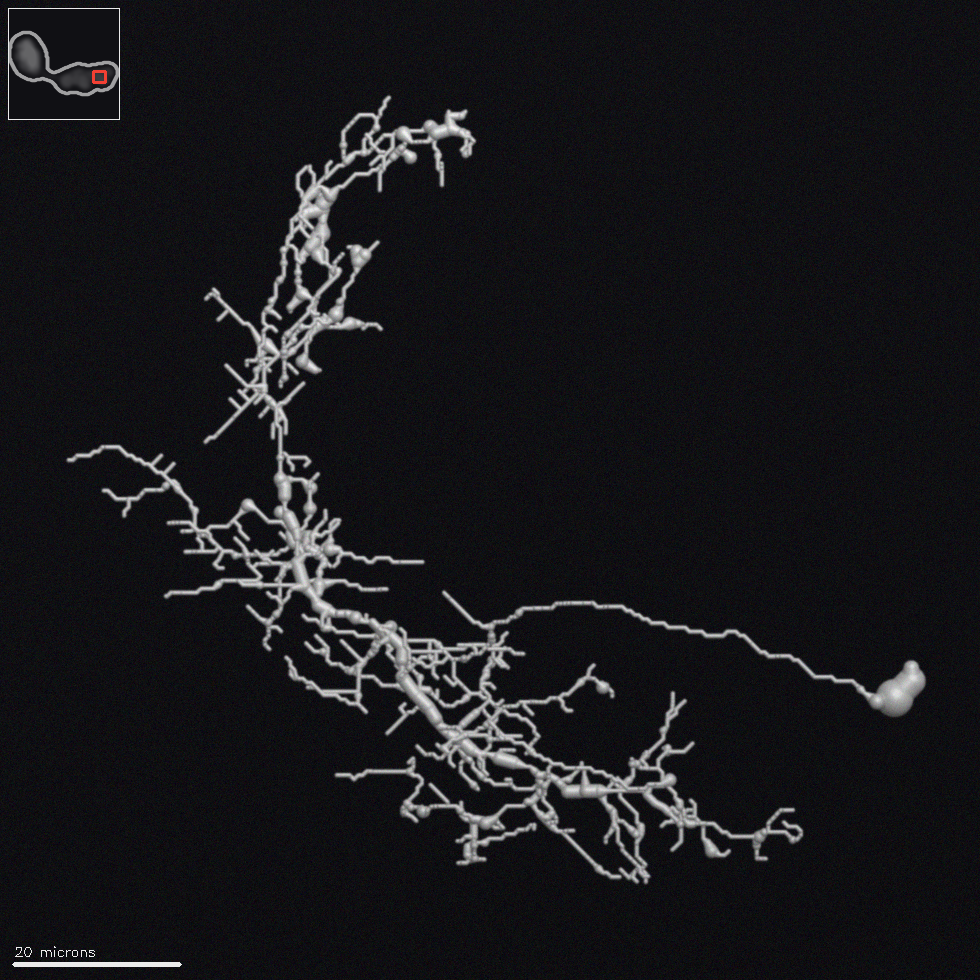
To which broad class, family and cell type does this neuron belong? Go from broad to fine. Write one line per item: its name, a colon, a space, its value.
broad class: nerve-cord intrinsic neuron
family: hemilineage 08A
cell type: IN08A045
